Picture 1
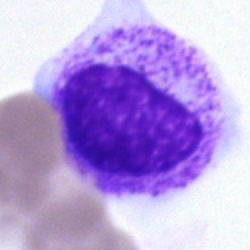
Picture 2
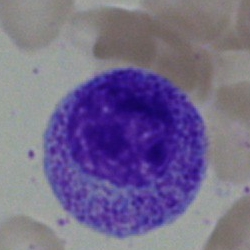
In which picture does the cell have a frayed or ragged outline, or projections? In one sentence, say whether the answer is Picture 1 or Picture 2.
Picture 1 is where the cell's outline is rough.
